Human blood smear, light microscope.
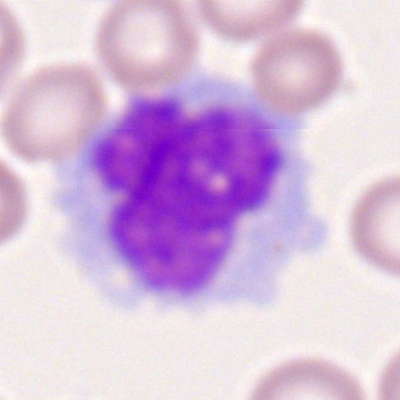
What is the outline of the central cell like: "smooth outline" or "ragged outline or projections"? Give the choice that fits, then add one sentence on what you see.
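Ragged outline or projections. The outer edge of the cell is irregular and frayed rather than smoothly round.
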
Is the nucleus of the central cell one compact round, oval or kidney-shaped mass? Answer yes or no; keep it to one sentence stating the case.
No, this cell's nucleus is lobed instead of forming a single mass.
